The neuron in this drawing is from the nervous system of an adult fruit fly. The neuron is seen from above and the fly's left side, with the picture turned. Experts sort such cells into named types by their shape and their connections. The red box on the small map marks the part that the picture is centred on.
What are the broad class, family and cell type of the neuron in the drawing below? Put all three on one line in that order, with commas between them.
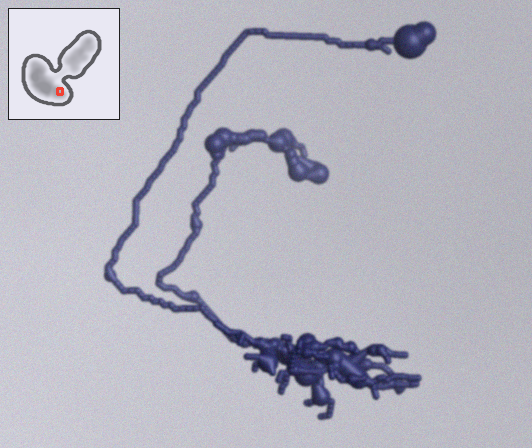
optic-lobe intrinsic neuron, T, T4c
